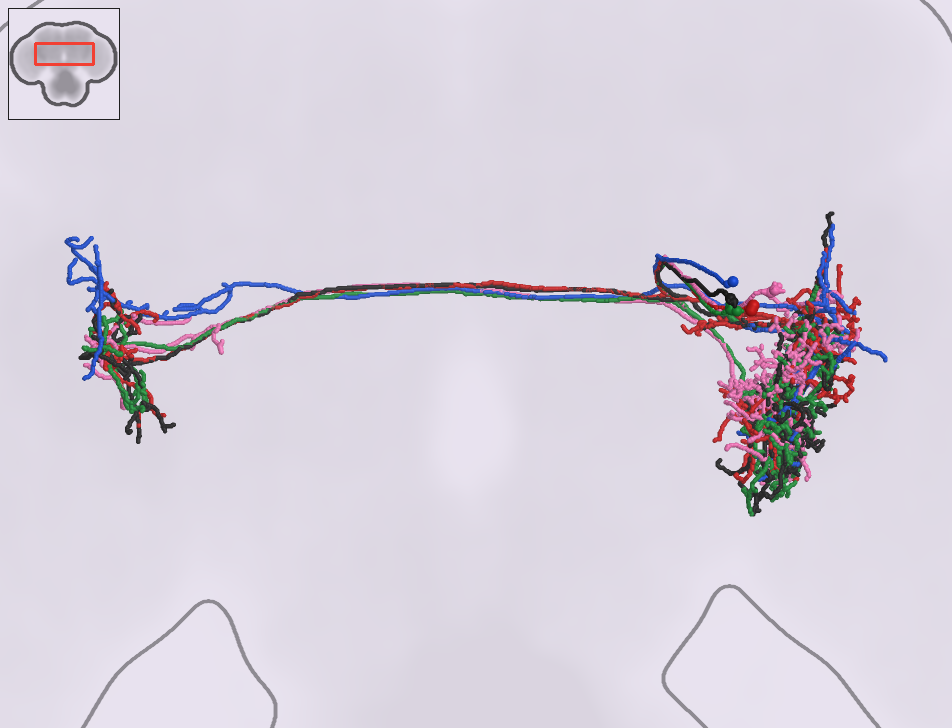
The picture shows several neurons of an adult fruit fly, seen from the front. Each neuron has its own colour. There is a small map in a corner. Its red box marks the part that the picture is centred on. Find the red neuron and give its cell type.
CB3411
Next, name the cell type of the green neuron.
AVLP203_b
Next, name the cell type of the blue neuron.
PVLP033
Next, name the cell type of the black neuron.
AVLP203_a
